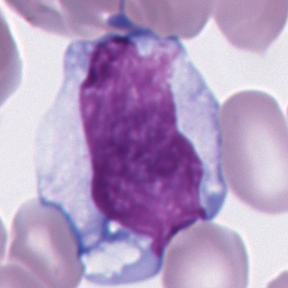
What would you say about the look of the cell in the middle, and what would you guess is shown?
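An elongated nucleus runs from top to bottom of the cell. It sits off-centre, the cytoplasm band wider on its left than its right. Its chromatin is dark purple and mottled with paler streaks, not evenly fine; the cytoplasm is abundant. This is a monocyte.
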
